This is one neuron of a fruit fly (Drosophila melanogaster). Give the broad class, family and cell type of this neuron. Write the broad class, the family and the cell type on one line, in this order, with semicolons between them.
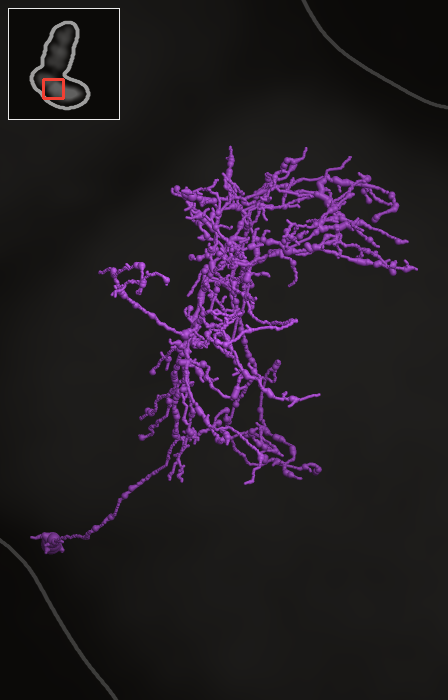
central-brain intrinsic neuron; hemilineage WEDa2; CB0086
